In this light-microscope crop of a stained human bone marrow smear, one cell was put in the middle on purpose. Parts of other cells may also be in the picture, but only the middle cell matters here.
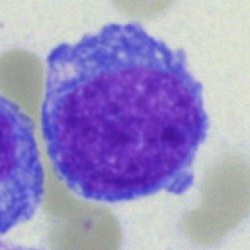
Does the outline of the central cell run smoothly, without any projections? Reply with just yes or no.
No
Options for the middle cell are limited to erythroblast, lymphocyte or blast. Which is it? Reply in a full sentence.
The centrally positioned cell in the crop represents a blast.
